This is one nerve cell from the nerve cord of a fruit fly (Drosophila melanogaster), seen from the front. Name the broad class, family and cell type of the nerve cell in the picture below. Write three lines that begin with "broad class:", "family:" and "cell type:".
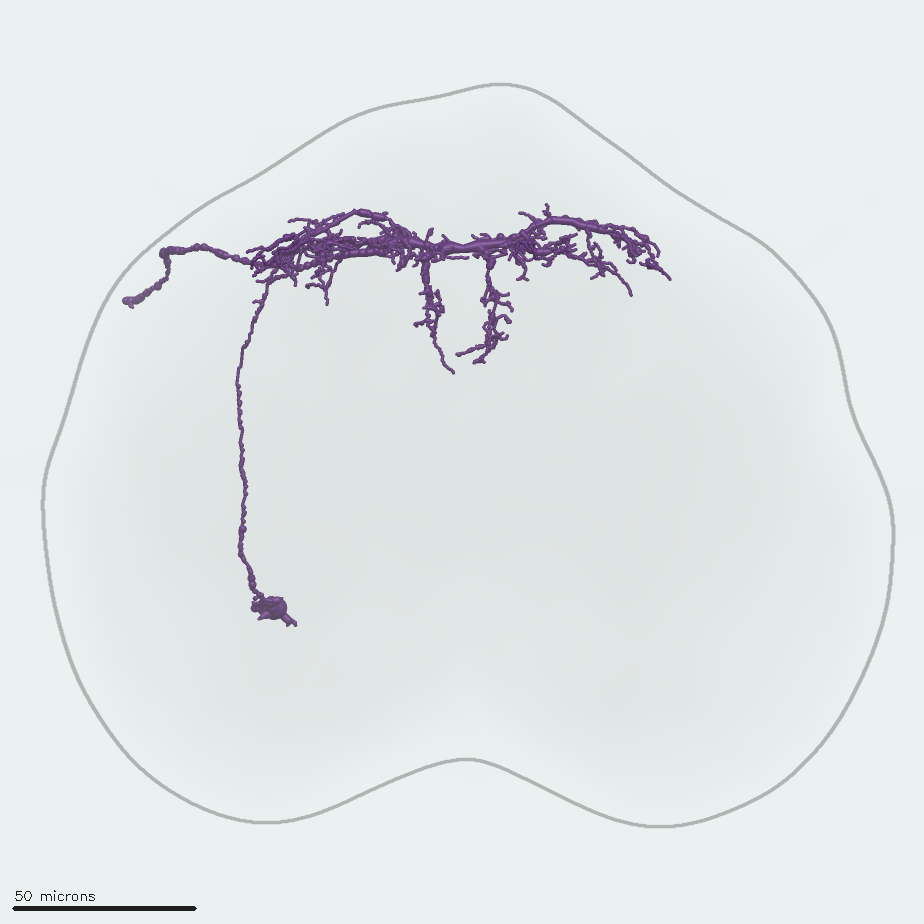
broad class: motor neuron of the nerve cord
family: hemilineage 08A
cell type: hi1 MN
